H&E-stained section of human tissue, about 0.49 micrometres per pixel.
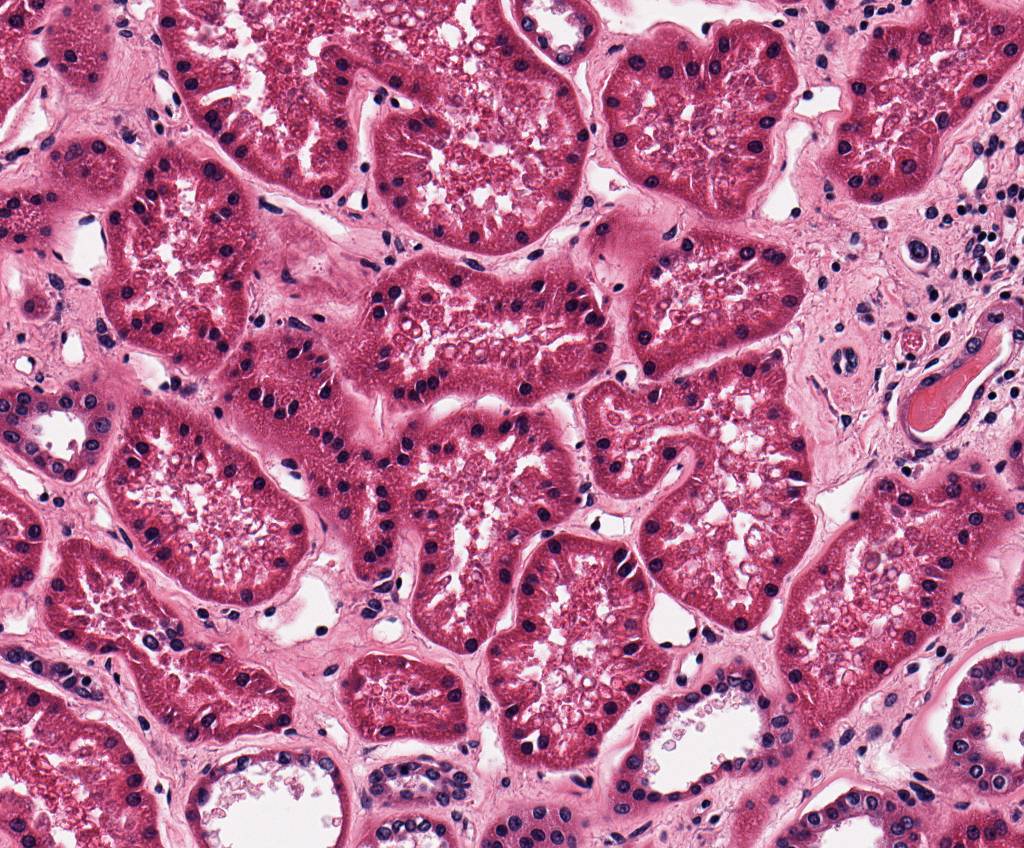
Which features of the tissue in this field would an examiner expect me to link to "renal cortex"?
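First, the tubules: most have a single layer of tall cuboidal cells with deeply eosinophilic, granular cytoplasm. Their lumens are narrow and irregular, filled with fluffy, vacuolated pink material from the cell apices.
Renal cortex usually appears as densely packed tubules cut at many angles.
These tubules fit the renal cortex. Next, a few tubules along the lower and left edges have smaller, paler cuboidal cells, closely set nuclei and wide, clear lumens. Last, a small elongated vessel at the right middle holds pink-red material.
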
